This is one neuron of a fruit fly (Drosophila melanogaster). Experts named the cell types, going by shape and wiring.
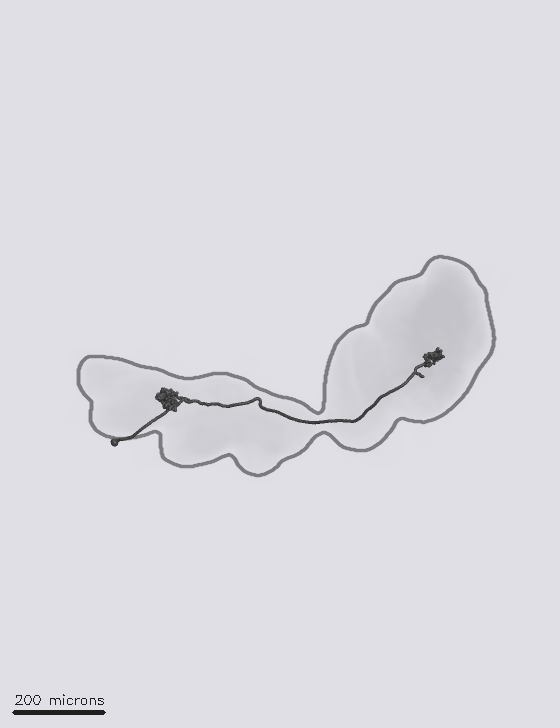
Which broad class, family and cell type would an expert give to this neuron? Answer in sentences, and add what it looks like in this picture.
This is an ascending neuron. Its family is hemilineage 07B. Its cell type is AN07B036. The cell body can be seen on the left of the picture. From left to right in the picture it spans about 750 microns.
